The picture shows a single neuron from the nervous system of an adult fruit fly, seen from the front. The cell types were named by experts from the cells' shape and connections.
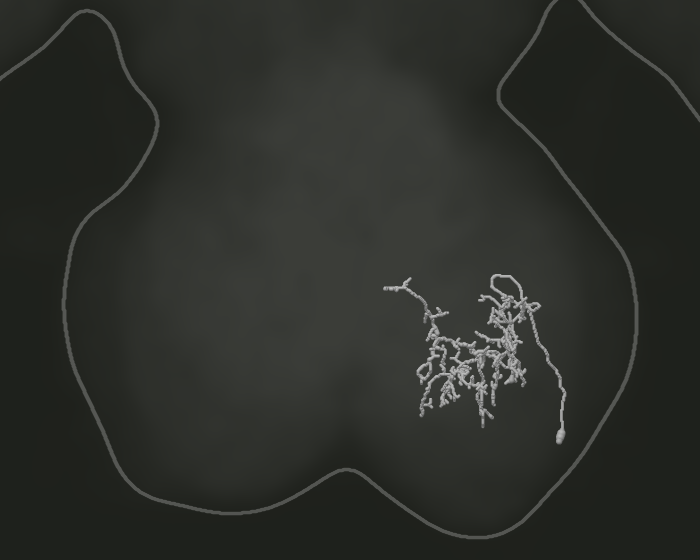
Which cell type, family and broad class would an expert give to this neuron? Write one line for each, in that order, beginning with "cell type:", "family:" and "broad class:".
cell type: IN19A085
family: hemilineage 19A
broad class: nerve-cord intrinsic neuron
